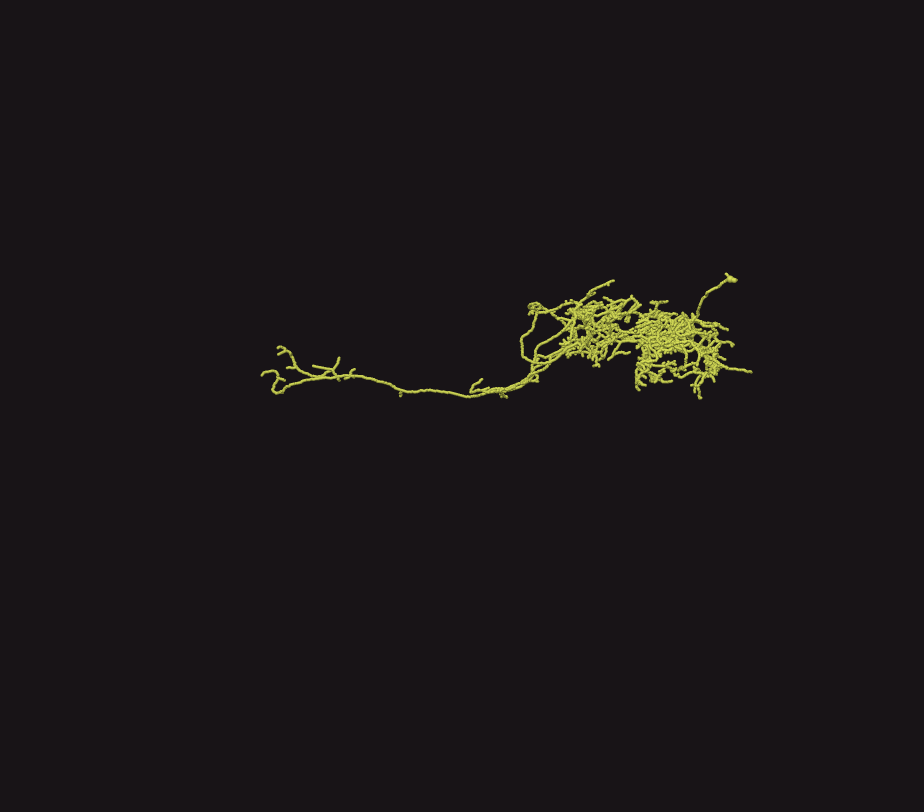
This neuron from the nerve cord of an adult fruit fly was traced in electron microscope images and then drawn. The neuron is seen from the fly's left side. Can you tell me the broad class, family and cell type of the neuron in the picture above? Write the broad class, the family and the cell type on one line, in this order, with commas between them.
nerve-cord intrinsic neuron, hemilineage 05B, IN05B031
